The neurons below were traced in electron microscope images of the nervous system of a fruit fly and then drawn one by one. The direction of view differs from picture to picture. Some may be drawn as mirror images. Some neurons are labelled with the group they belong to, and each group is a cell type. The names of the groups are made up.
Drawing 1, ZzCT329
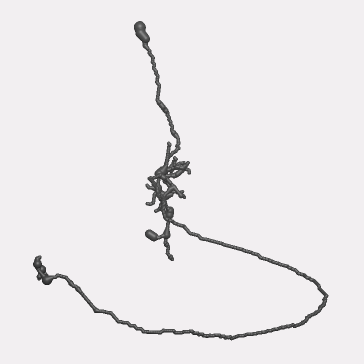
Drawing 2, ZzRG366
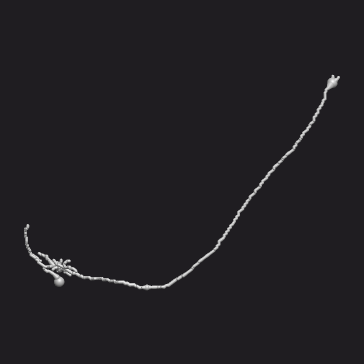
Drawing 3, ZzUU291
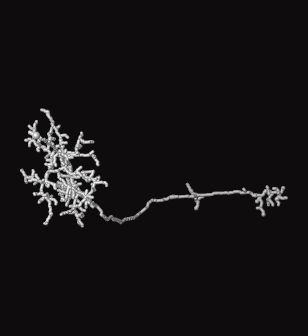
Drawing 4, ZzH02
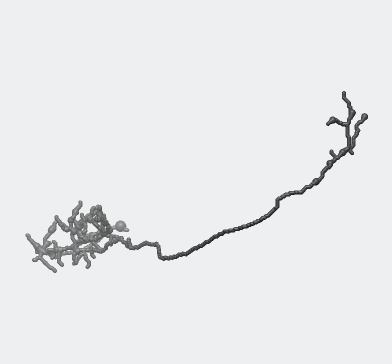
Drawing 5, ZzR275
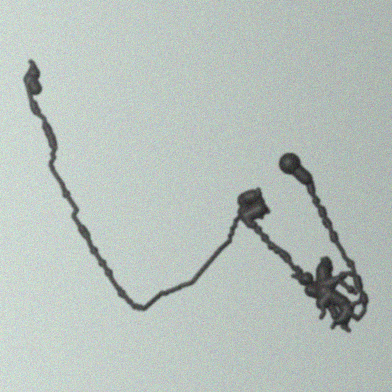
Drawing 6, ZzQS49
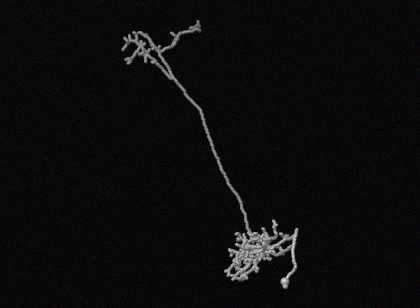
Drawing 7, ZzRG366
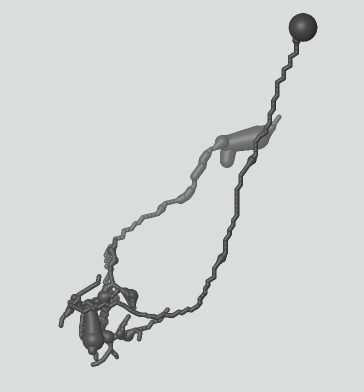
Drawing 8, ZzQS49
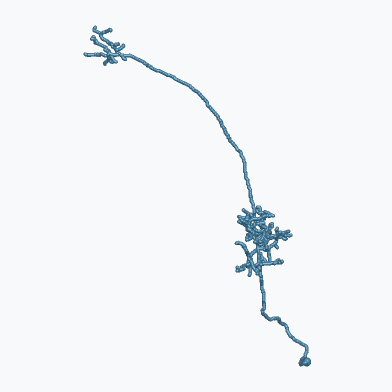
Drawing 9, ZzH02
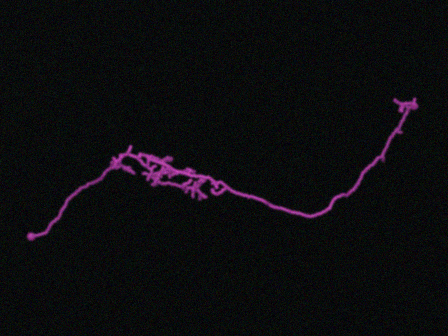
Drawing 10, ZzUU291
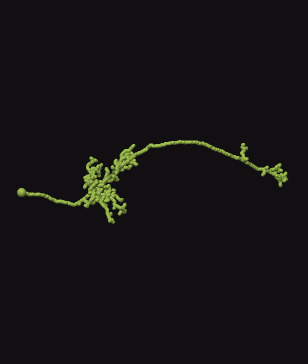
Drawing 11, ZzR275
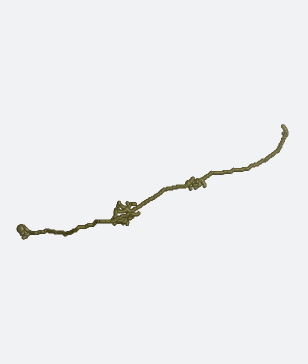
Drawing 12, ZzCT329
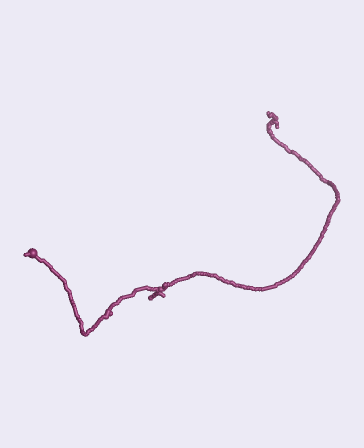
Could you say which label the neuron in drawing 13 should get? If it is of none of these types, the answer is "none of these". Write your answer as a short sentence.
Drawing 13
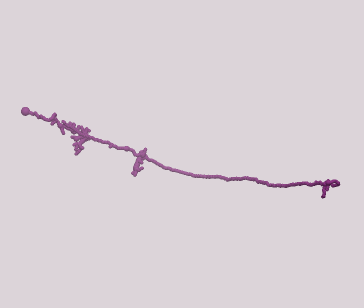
It belongs to ZzCT329.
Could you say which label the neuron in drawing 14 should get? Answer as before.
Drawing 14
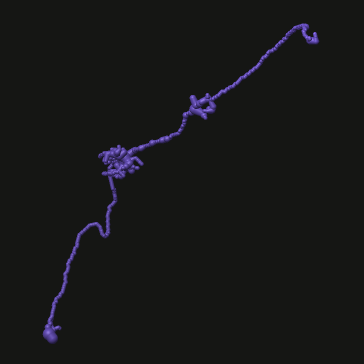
It belongs to ZzR275.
